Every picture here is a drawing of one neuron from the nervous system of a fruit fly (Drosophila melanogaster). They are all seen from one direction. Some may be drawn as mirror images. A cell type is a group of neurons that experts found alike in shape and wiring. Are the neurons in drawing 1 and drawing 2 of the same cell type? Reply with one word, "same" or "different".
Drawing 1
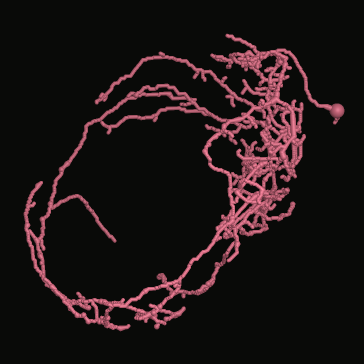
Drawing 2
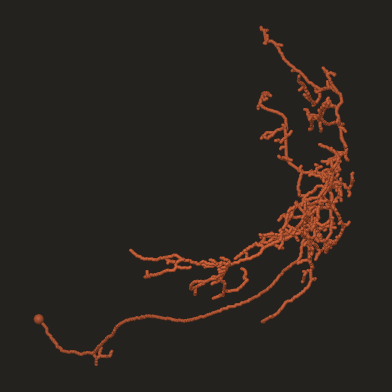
different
